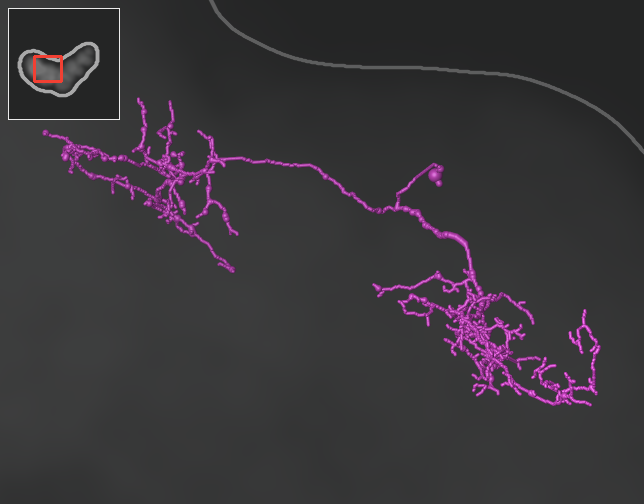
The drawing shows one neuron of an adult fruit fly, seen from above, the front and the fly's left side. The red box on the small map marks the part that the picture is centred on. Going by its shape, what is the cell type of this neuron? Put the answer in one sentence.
The cell type is CB4073.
